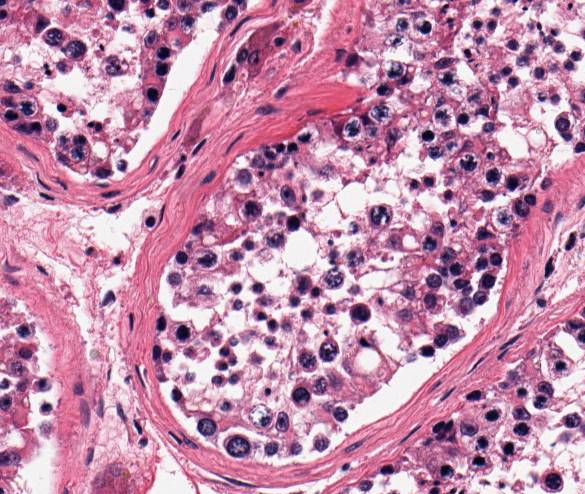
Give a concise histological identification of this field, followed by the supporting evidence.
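Seminiferous tubule is the structure on show. Check one, shape: rounded tubules in cross-section, one large in the centre, parts of others at the edges.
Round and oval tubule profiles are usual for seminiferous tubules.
Check two, contents: the central tubule is filled with loosely packed rounded cells and has no open lumen.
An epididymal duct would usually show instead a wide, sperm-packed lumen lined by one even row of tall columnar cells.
Check three, wall: each tubule is bounded by a thick, wavy, layered band of pink fibrous tissue.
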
